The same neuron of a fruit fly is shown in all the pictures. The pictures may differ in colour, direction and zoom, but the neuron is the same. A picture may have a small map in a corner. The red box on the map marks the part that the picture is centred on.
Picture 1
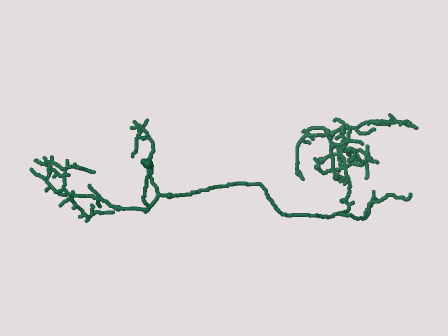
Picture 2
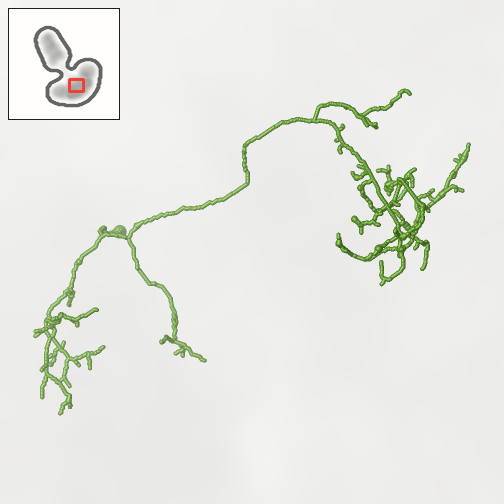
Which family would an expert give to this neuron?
hemilineage DM6_posterior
